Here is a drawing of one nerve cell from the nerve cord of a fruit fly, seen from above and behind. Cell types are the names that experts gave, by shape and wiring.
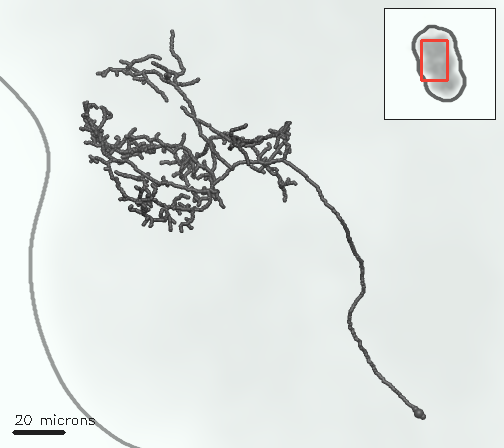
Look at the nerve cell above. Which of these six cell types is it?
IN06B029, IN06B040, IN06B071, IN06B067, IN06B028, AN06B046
IN06B071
